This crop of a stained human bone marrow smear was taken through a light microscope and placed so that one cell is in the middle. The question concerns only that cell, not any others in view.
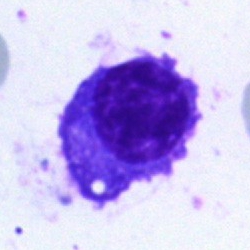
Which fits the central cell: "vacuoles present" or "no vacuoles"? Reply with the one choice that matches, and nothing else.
Vacuoles present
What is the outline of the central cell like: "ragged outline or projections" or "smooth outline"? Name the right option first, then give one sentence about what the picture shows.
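Ragged outline or projections. The cell margin is ragged with small knobbly blebs along its edge.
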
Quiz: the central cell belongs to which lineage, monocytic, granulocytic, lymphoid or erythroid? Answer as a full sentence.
It is of the lymphoid lineage that the central cell is a member.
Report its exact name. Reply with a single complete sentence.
Seen at the centre of the crop is a plasma cell.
